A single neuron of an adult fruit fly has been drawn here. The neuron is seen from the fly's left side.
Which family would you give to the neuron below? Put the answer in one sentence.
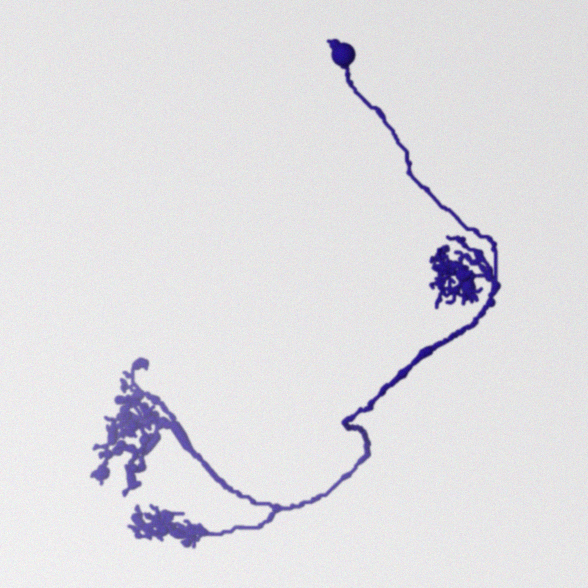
The family is class CX.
